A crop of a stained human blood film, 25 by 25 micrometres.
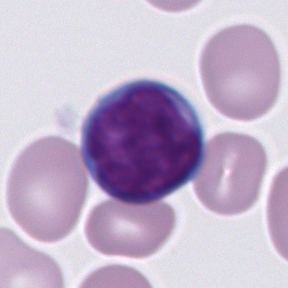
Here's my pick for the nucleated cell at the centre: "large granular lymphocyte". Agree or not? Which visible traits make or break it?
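Have a look at the outline first: smooth and round, about 11 micrometres across, roughly 1.5 times as wide as the red cell lying whole in the picture. The nucleus is round, about 10 micrometres across, and takes up about 80% of the cell's area; its chromatin is dense and clumped into darker patches, with no nucleoli. The cytoplasm is just a thin rim at the edge of the nucleus, and there are no granules in it. Red cells sit close by on the right and lower sides.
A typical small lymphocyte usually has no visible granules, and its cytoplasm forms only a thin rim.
Both the granule-free cytoplasm and the thin rim here fit typical lymphocyte.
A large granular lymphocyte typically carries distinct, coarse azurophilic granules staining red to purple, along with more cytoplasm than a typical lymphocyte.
This cell has neither, which counts against large granular lymphocyte.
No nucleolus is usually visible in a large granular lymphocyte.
So the missing nucleoli don't argue against that name. It's a typical lymphocyte, not a large granular lymphocyte.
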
